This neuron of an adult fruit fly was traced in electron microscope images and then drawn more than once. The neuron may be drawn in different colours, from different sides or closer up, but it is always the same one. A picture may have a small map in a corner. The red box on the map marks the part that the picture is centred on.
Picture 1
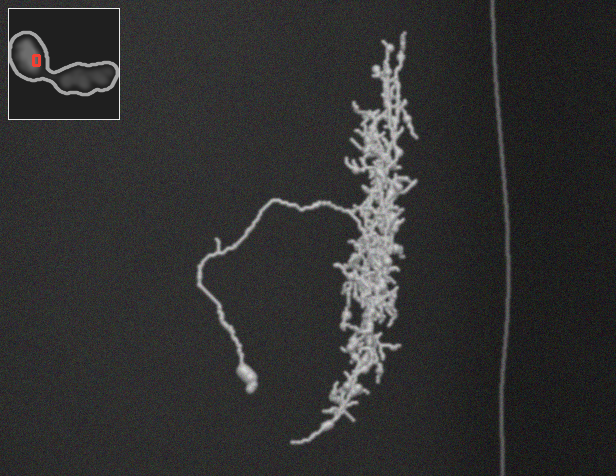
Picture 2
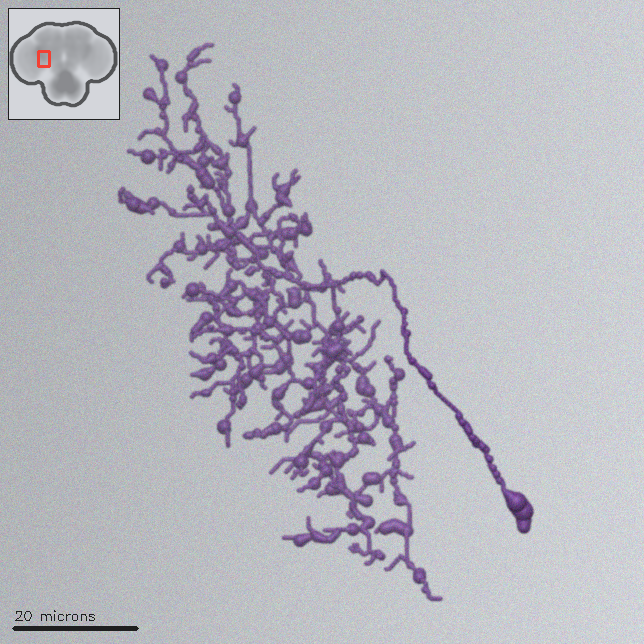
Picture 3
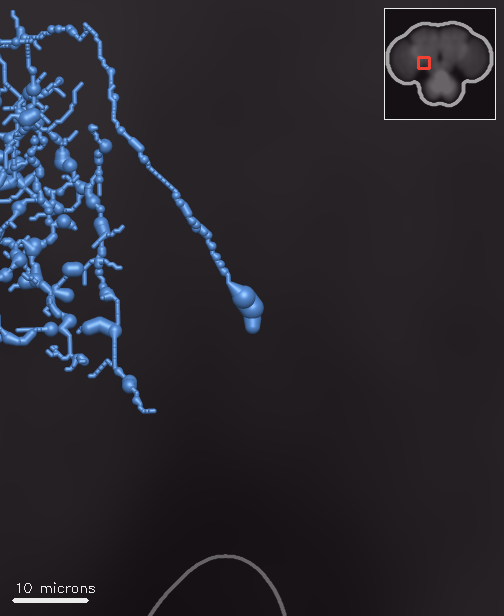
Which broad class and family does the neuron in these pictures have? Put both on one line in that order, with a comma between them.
optic-lobe intrinsic neuron, Li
